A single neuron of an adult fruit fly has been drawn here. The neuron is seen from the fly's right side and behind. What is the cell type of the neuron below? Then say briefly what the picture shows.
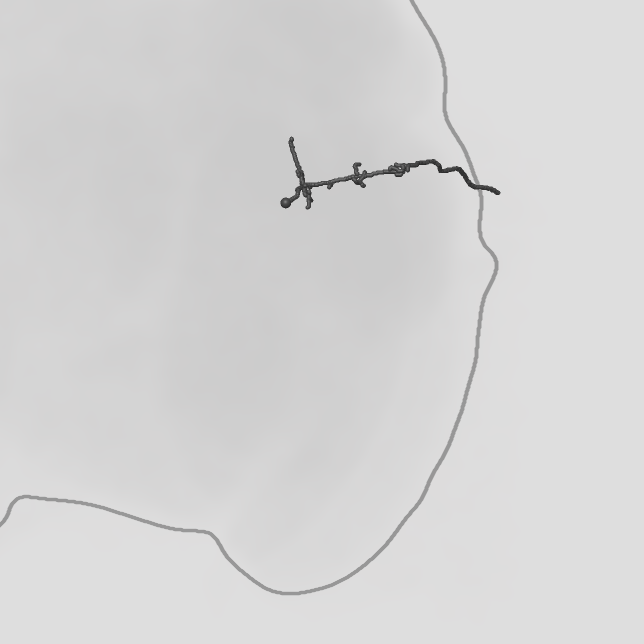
It is of cell type C2. Its broad class is optic-lobe intrinsic neuron. In this view it is more than twice as wide as it is tall.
